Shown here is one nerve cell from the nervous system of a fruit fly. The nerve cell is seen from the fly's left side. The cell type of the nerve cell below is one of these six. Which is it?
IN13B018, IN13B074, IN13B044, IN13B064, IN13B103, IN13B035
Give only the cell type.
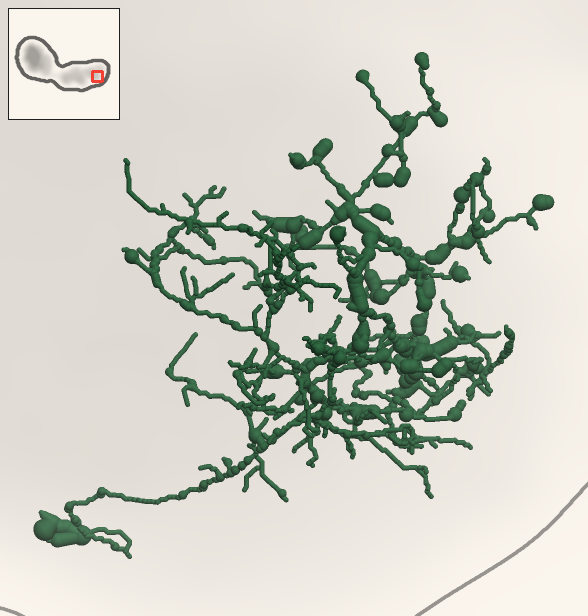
IN13B044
